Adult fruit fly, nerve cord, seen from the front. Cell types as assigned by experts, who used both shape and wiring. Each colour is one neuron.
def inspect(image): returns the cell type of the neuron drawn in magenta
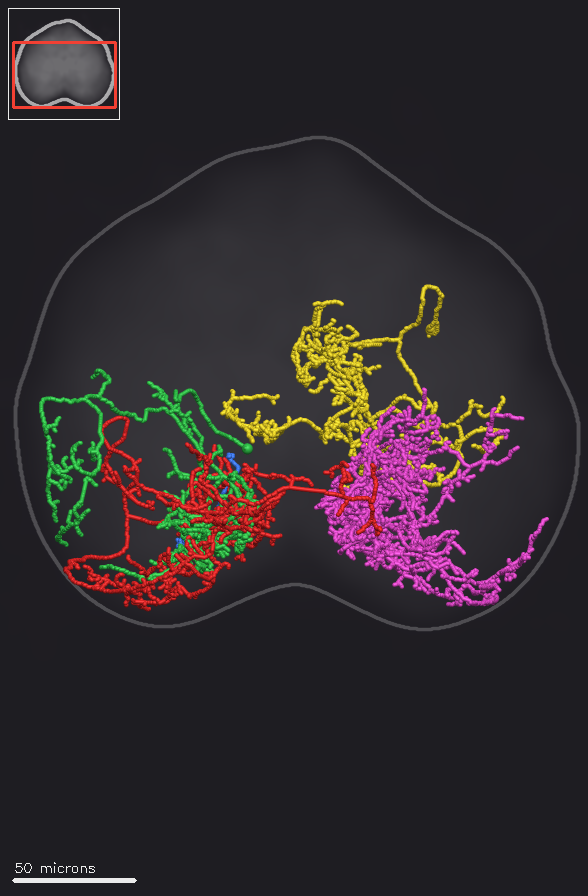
IN13A007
